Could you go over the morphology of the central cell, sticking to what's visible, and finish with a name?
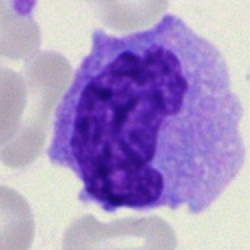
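Along the upper left edge, the irregular outline of this cell carries small blunt bulges. Its chromatin is dark purple and clumped, with paler patches lying between the clumps. No distinct nucleoli can be made out in the nucleus. Abundant cytoplasm of a pale lilac-grey surrounds it. This cell is a monocyte.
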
